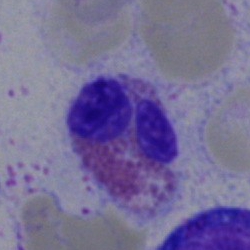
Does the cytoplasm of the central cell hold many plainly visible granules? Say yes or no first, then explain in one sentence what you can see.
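Yes. The cytoplasm holds many reddish-pink granules.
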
